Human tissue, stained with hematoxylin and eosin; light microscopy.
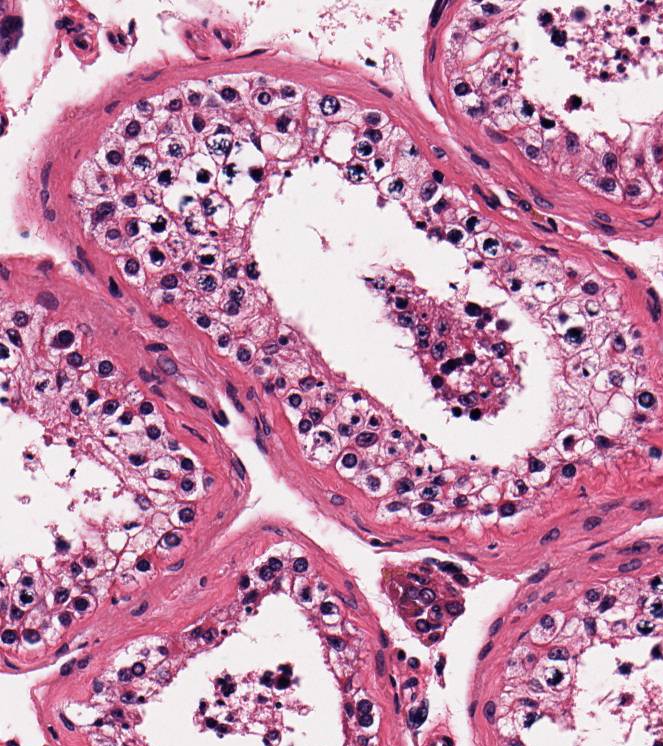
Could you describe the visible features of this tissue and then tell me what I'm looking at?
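I see sectioned tubules: a large curved one fills the centre, and parts of others sit at the edges. Each sits within a thick band of pink fibrous tissue, its flattened elongated nuclei running parallel to the tubule outline. The lining is stratified, several cells deep; many middle-layer cells have large round nuclei with coarse, clumped dark chromatin. Testis, then.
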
